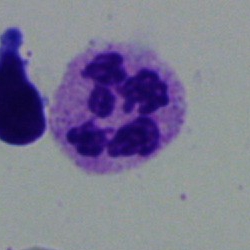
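Segmented neutrophil. Nucleus: divided into several separate lobes, with dark purple, coarsely clumped chromatin. Cytoplasm: pale pinkish-lilac, surrounding the nuclear lobes and containing fine, faint pinkish granules.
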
